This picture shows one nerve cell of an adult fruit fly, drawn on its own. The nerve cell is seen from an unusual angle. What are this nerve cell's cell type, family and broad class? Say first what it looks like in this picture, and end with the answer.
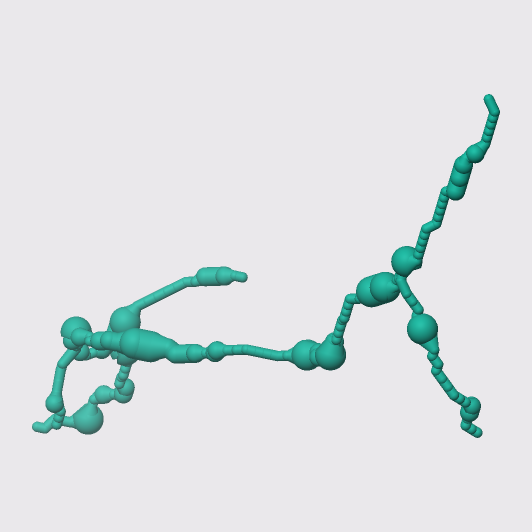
No cell body is drawn. There are a dozen or fewer branch ends. The cell type is SNta38. The name of its family is class mechanosensory tactile. This is a sensory neuron entering the nerve cord.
